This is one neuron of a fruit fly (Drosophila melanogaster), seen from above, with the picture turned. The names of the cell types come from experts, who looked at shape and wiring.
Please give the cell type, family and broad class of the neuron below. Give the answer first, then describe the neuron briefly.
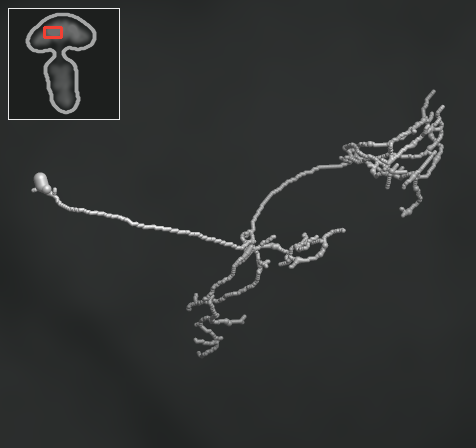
It is of cell type SLP266. The family is hemilineage SLPpl1. This is a central-brain intrinsic neuron. It is in the brain and does not reach the nerve cord. The cell body can be seen on the left of the picture.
